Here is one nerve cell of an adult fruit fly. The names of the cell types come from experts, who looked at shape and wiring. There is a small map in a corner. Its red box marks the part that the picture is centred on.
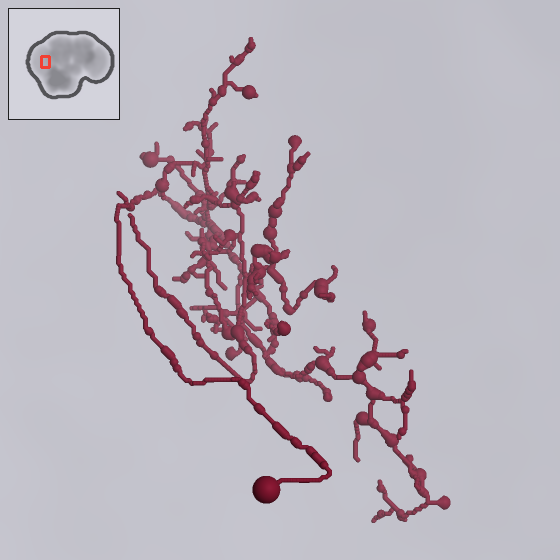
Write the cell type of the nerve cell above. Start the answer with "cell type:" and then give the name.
cell type: LPi2d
